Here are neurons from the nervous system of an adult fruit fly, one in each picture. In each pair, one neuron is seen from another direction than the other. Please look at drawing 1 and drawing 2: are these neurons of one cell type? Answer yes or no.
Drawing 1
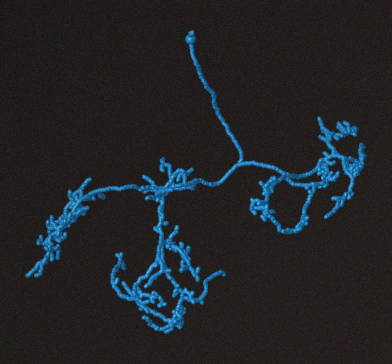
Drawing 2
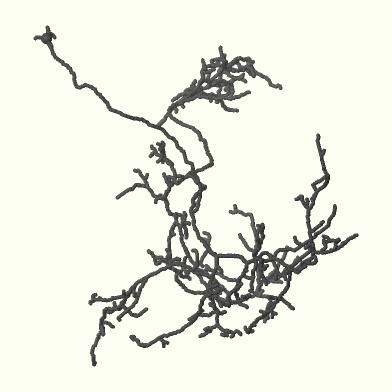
yes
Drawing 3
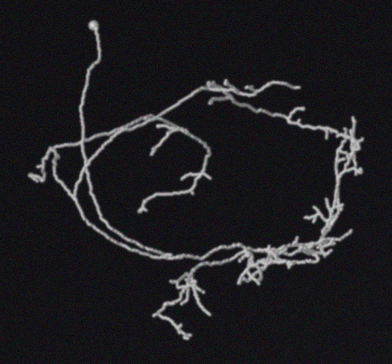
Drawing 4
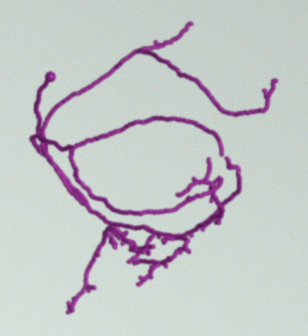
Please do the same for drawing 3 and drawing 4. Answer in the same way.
yes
